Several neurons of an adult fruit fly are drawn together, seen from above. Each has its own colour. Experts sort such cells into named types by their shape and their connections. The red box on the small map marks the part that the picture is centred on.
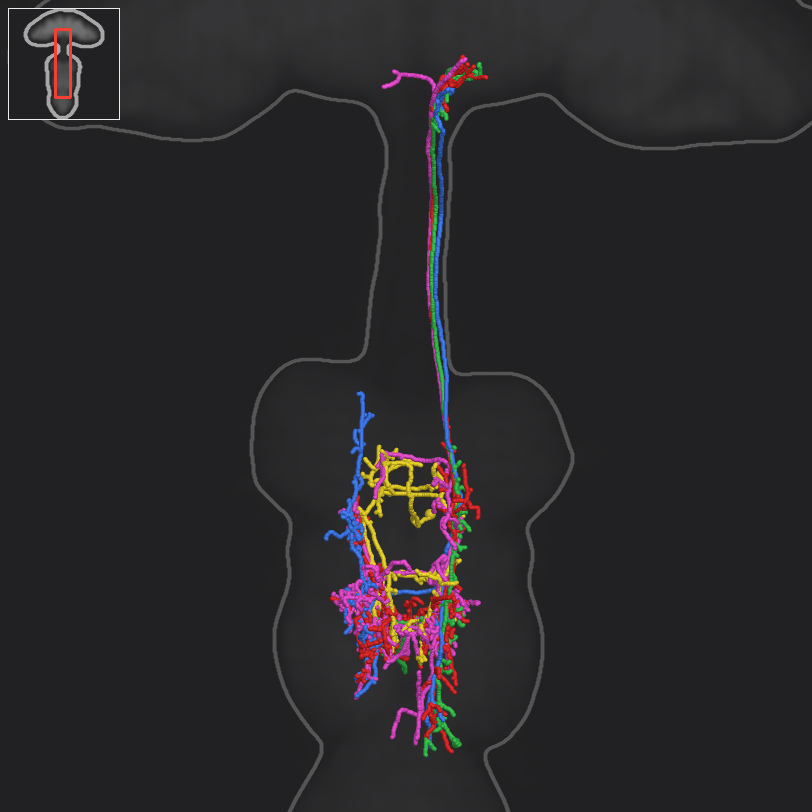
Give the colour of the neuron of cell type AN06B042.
magenta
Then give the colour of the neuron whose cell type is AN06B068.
green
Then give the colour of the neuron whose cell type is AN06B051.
red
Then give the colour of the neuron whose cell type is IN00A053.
yellow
